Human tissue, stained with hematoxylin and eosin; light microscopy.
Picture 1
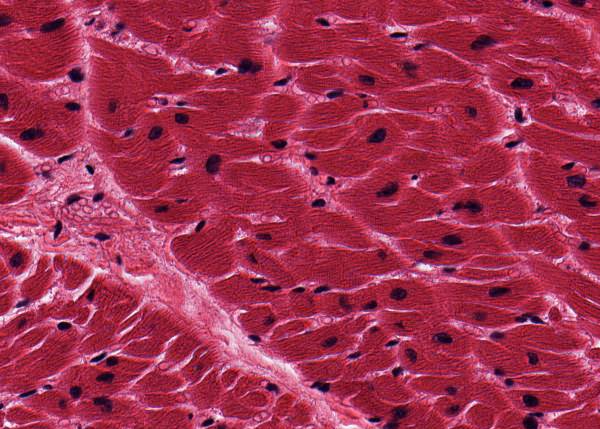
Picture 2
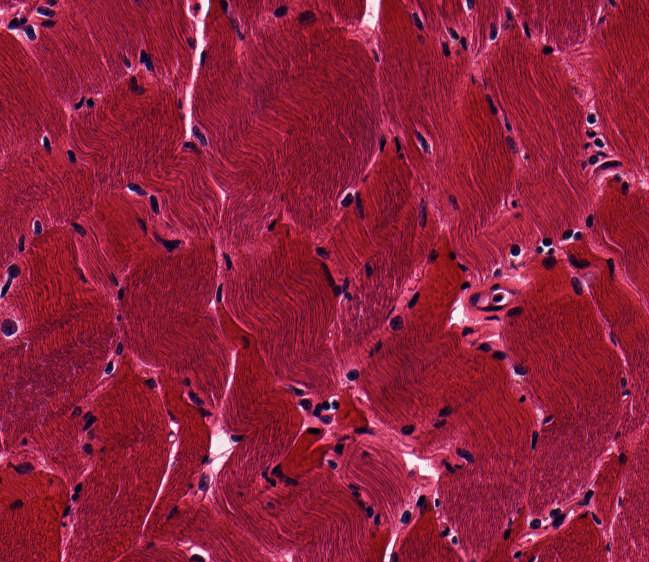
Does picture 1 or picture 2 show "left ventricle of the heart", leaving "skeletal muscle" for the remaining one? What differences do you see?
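Left ventricle of the heart in picture 1; skeletal muscle in picture 2. Picture 1: fibres branch and join into a network; cytoplasm deep pink with fine cross-striations. A thin pale band of loose connective tissue runs diagonally from the left edge toward the lower middle, with small round empty capillary profiles grouped beside it on the left. Picture 2: closely packed fibres cut across or obliquely fill the field edge to edge as polygonal profiles, separated only by thin pale pink endomysium. Nuclei dark, small, elongated, at fibre edges rather than centres.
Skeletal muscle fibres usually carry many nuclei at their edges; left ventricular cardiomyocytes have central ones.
Small vessel with round lumen in the stroma, right of centre.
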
